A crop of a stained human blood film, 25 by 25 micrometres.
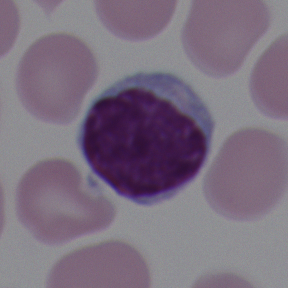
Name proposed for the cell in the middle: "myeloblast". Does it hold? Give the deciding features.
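The cell is roughly round and about 12 micrometres across. A single rounded nucleus without lobes, about 11 by 9 micrometres, fills about 70% of the cell's area. Its chromatin is dark purple and coarsely clumped; no nucleoli are seen. The cytoplasm is pale blue-grey.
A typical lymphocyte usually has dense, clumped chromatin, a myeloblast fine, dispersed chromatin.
So the coarse clumping speaks for typical lymphocyte and against myeloblast.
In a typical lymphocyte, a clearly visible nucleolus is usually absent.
The missing nucleoli therefore also favour typical lymphocyte.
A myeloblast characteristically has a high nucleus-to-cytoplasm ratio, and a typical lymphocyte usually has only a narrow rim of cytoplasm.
So the nucleus filling about 70% of the cell fits either name. This is a typical lymphocyte, not a myeloblast.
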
